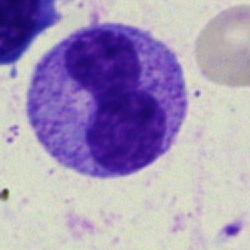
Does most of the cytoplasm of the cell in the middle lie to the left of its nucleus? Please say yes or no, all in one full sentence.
Yes, this cell carries its nucleus toward the right side.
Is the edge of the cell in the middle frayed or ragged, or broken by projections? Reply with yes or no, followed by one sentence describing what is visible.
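No. The cell outline is round and smooth.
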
